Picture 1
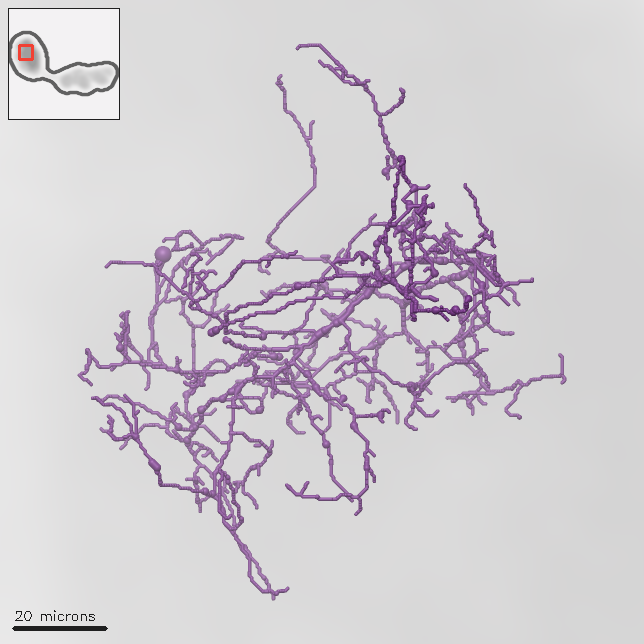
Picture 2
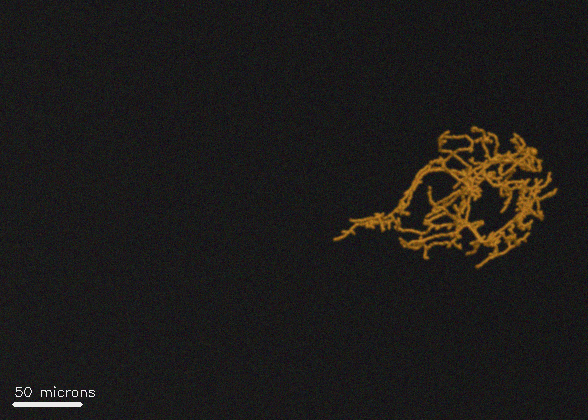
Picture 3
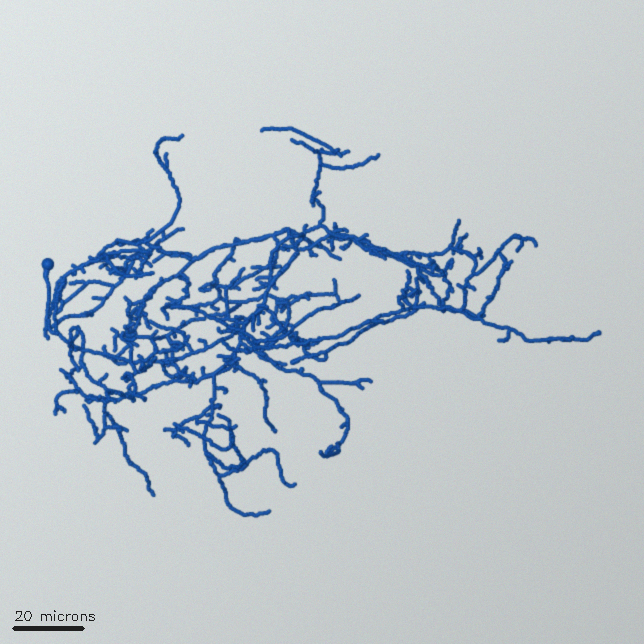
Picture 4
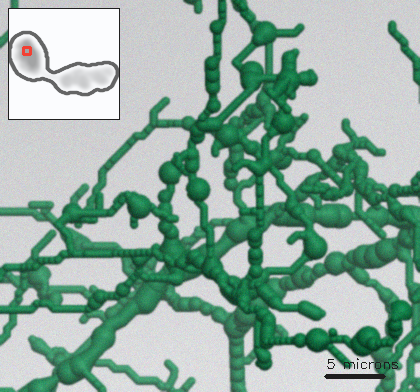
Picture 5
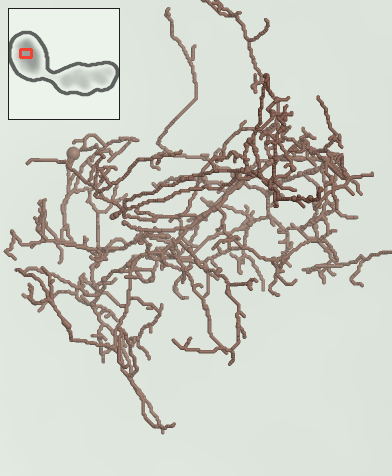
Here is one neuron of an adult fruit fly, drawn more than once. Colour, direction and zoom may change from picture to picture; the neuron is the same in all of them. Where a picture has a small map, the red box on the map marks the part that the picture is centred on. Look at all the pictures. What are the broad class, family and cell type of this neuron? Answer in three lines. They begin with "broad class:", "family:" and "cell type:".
broad class: central-brain intrinsic neuron
family: hemilineage VLPl2_medial
cell type: CB2316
